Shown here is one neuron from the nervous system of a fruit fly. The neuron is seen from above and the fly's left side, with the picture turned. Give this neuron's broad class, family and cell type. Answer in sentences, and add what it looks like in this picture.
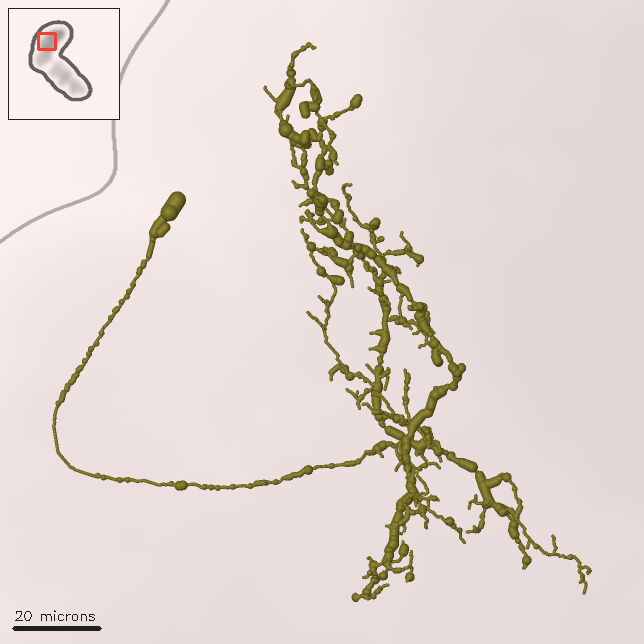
It is a central-brain intrinsic neuron. Its family is hemilineage MD3. Its cell type is AMMC024. By the scale bar it is about 130 microns tall in this view. Dozens of branch ends can be seen.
